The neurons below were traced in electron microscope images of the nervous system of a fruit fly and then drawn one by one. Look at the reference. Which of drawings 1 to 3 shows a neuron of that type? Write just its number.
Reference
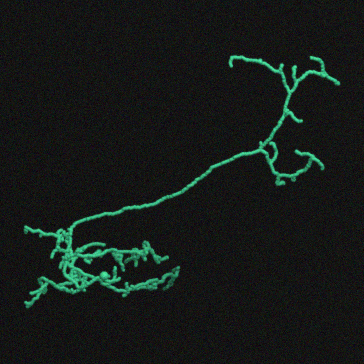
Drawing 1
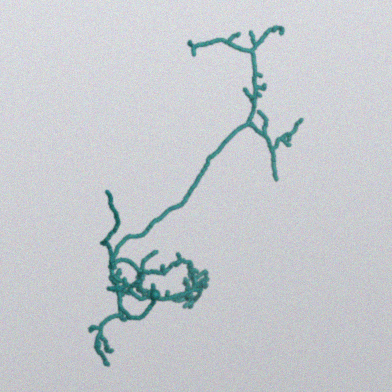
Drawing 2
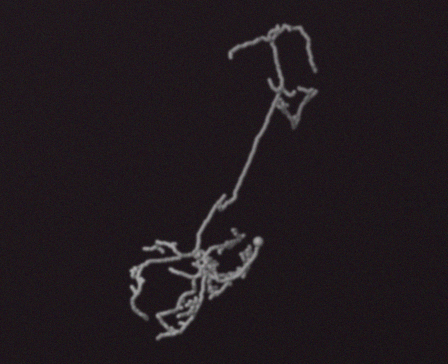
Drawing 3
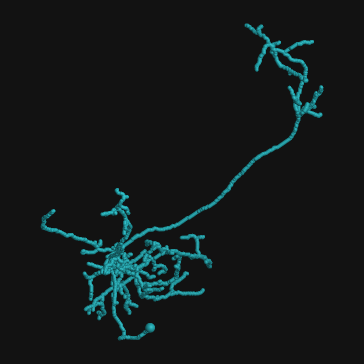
1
